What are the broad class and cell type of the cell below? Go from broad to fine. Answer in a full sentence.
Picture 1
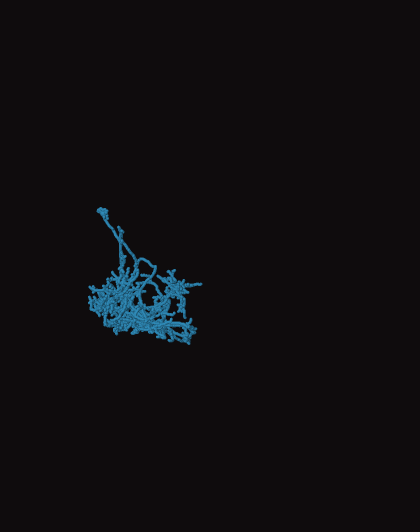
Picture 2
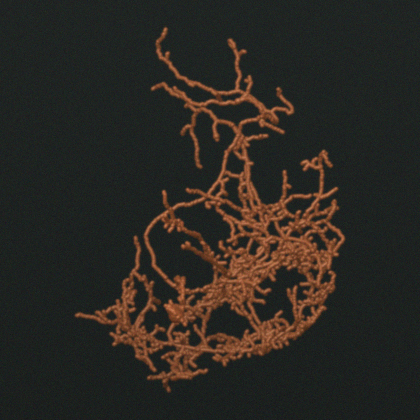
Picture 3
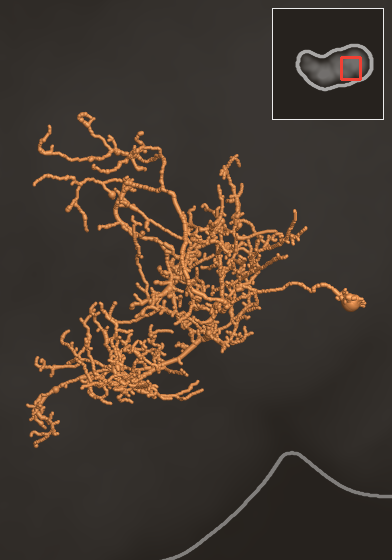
A central-brain intrinsic neuron, type WED006.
